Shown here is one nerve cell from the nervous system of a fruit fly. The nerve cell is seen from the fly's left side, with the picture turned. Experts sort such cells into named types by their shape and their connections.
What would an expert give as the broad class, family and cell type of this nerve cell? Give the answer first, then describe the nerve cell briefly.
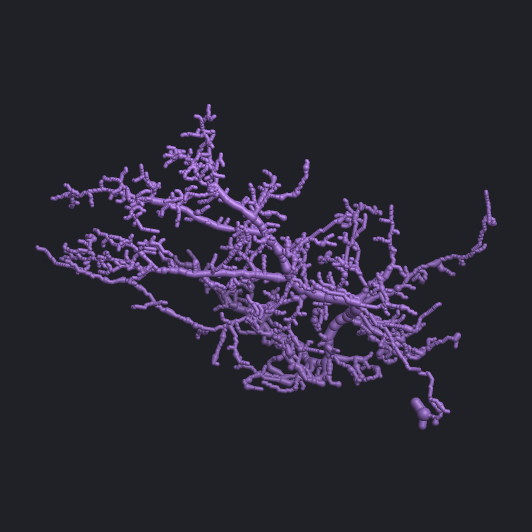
This is a nerve-cord intrinsic neuron. The family is hemilineage 19A. The cell type is IN19A037. The cell body is at the lower right of the picture. The picture shows more than a hundred branch ends.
